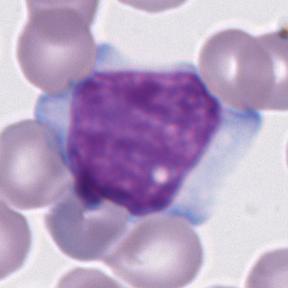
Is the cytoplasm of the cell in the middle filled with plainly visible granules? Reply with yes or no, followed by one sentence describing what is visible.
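No. No granules are seen in the cytoplasm.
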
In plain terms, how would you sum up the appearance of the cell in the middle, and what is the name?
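Notice the chromatin: mottled purple, with darker patches among paler areas. The cytoplasm is pale blue, a deeper blue at its outer edges than near the nucleus. A small round white spot lies in the lower right of the nucleus. This is a myeloblast.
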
